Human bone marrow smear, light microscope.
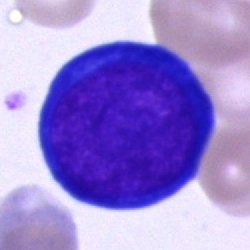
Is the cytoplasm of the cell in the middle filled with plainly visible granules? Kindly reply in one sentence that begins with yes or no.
No, its cytoplasm lacks visible granules entirely.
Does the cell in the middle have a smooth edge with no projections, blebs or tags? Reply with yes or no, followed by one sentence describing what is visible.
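Yes. The cell outline is round and smooth.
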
